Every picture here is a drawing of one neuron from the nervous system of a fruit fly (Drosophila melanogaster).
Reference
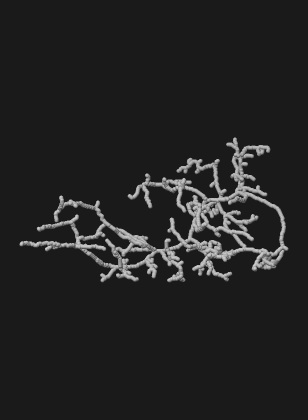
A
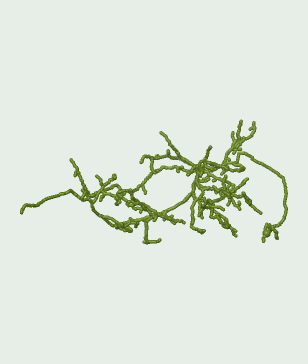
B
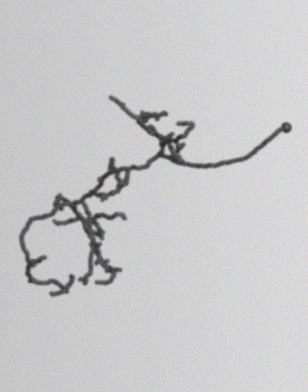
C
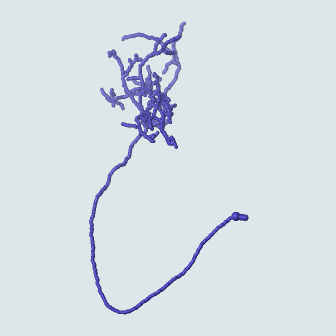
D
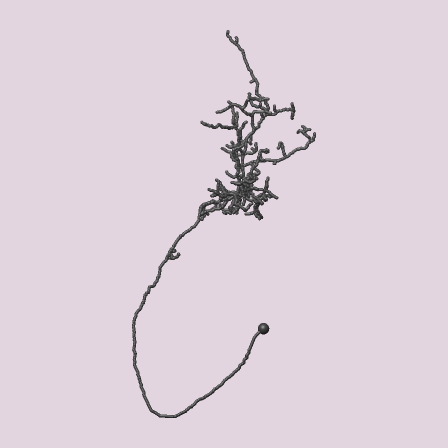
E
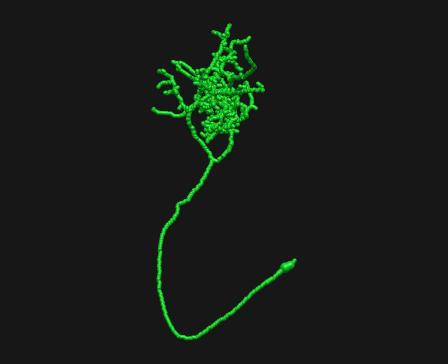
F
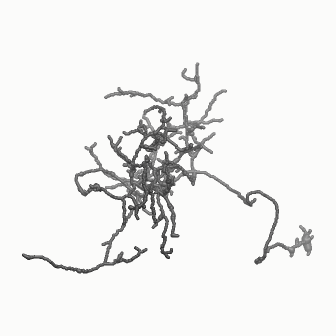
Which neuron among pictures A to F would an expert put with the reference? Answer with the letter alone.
A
